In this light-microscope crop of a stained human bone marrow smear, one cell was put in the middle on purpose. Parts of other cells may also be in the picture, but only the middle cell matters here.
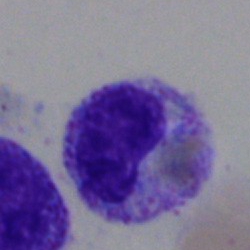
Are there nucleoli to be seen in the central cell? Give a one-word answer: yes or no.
No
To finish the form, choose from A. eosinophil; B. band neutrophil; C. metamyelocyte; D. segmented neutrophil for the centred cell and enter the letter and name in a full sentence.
Located in the middle of the crop is a metamyelocyte, and option C is therefore correct.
